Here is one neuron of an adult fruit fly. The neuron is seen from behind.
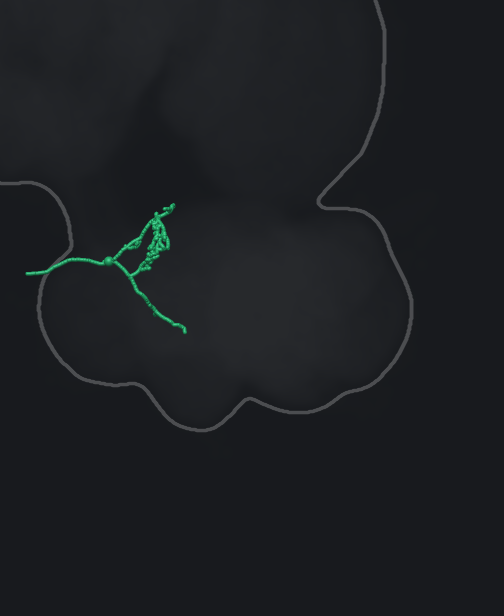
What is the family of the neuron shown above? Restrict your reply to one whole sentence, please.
This neuron is categorized under the family class mechanosensory proprioceptive.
